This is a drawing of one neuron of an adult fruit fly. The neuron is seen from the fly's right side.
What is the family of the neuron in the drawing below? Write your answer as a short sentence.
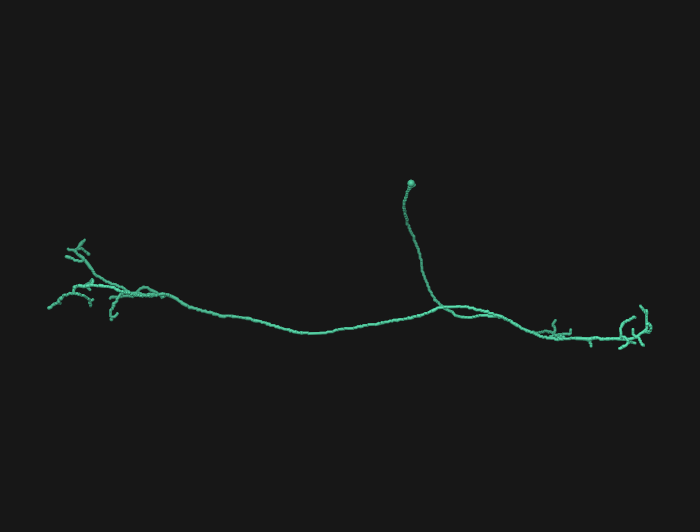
The family is hemilineage 11A.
